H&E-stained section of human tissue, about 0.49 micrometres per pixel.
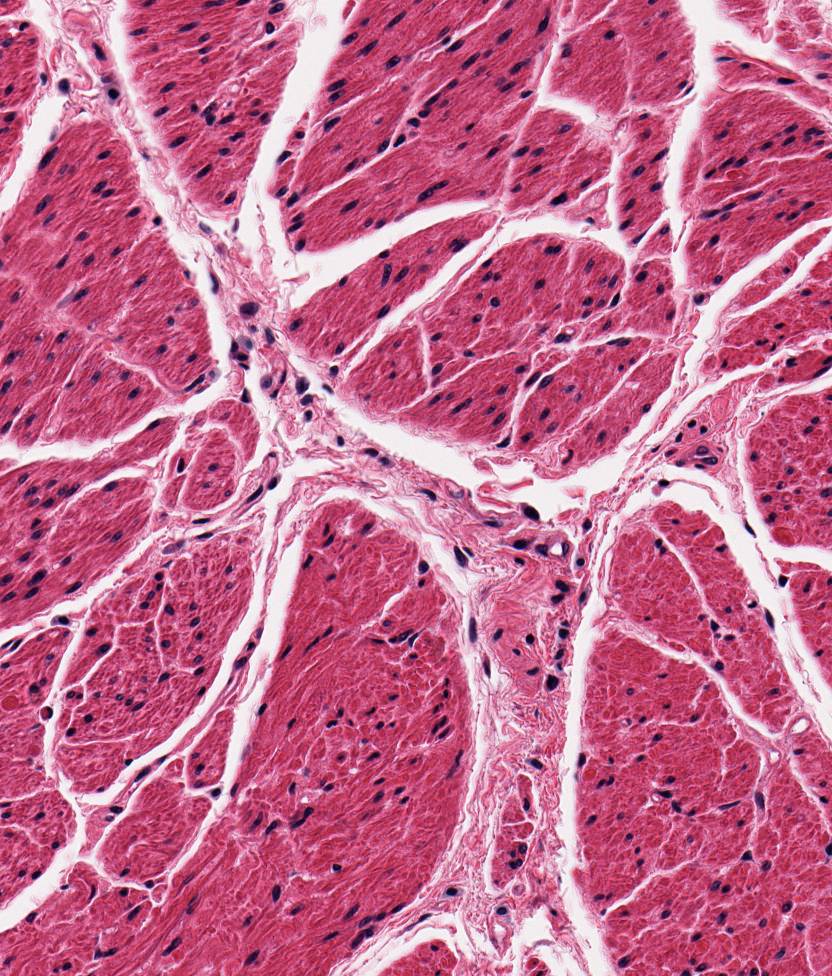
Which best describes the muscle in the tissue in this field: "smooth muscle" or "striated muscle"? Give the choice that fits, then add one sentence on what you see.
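Smooth muscle. The field is made up of smooth muscle cells gathered into bundles that run in different directions.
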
